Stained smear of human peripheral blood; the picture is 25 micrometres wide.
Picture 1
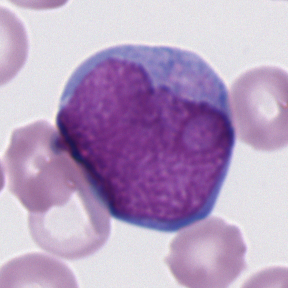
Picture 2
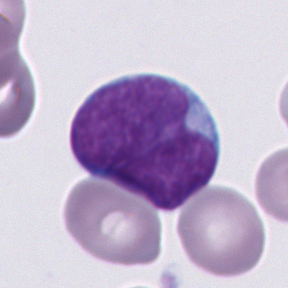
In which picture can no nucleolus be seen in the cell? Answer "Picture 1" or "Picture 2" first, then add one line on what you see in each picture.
Picture 2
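Picture 1: One pale round nucleolus shows in the right part of the nucleus.
Picture 2: No nucleoli are visible in the nucleus.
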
